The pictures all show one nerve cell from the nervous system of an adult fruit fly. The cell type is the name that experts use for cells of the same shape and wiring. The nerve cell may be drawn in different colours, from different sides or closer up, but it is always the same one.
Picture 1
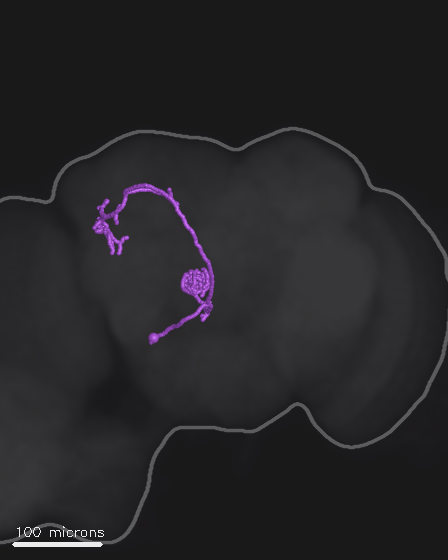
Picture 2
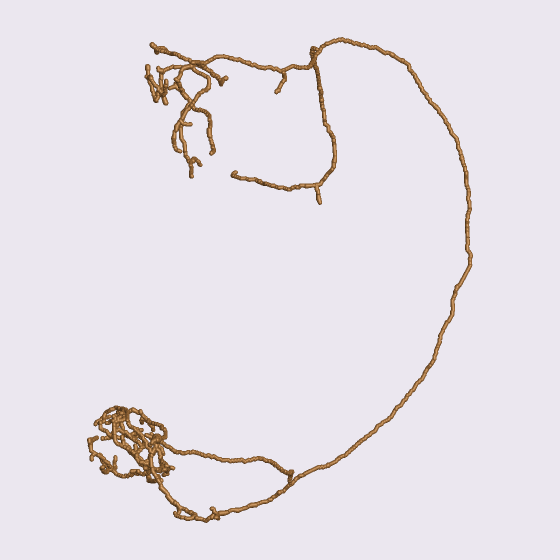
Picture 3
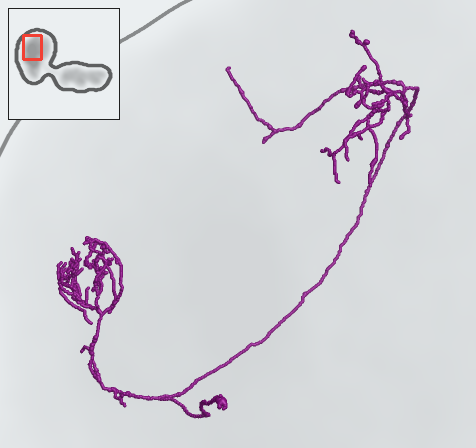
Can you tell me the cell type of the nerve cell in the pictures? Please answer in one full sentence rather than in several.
The type assigned to this nerve cell is M_lvPNm45.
